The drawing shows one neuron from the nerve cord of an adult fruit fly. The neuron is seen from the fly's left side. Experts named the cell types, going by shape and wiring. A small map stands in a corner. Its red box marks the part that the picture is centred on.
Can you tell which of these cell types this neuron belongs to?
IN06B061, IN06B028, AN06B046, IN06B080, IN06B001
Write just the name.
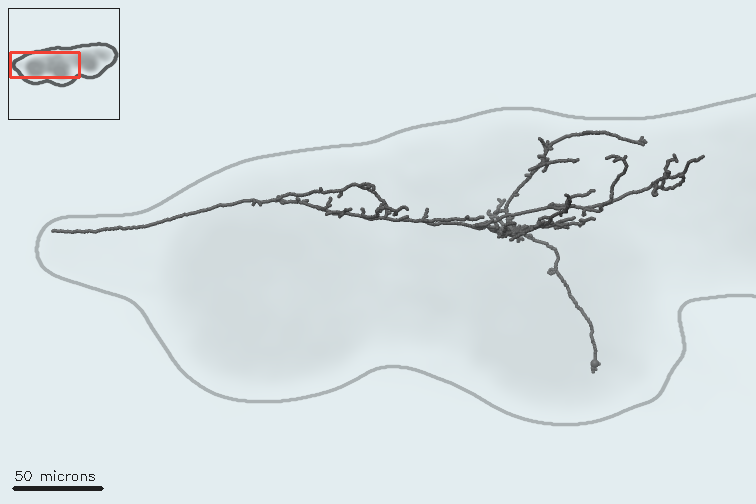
AN06B046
